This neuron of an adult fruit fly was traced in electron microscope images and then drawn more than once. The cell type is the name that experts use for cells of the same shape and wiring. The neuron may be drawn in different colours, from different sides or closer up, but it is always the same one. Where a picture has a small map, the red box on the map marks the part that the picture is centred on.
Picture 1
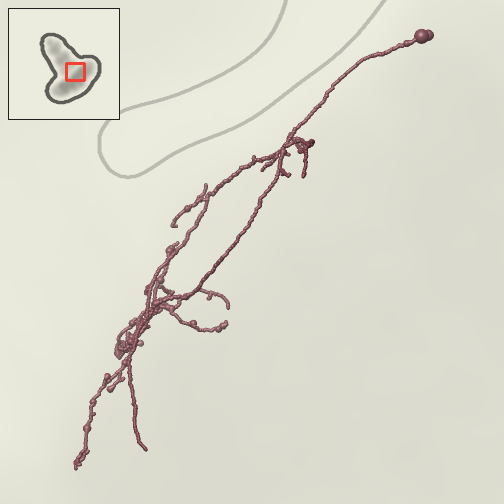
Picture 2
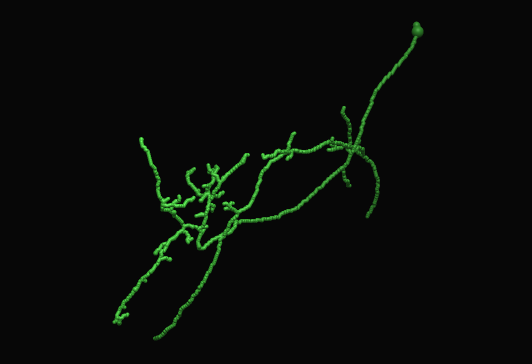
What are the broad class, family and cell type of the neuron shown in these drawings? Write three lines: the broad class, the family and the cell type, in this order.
central-brain intrinsic neuron
hemilineage LHp2
SLP324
